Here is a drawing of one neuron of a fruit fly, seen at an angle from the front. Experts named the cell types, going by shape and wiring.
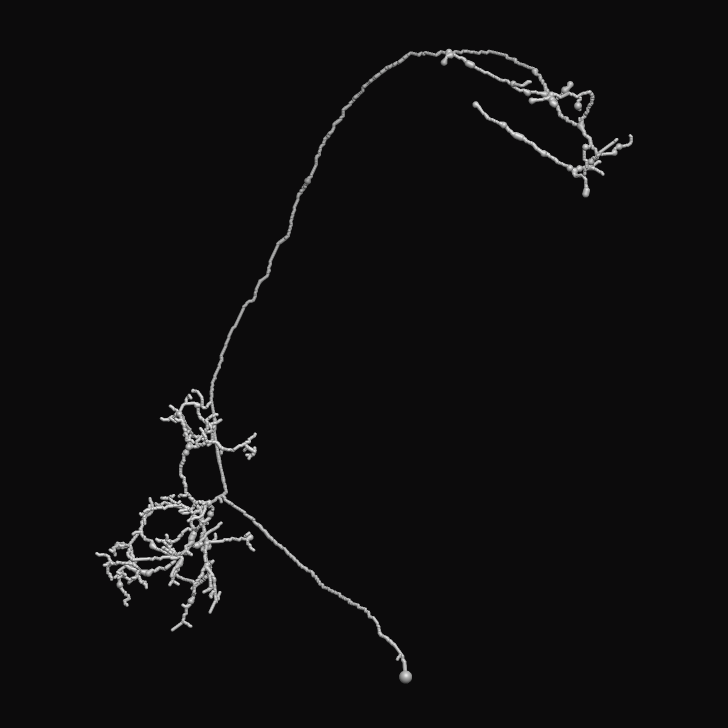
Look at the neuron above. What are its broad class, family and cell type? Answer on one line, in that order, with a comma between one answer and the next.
central-brain intrinsic neuron, hemilineage ALlv1, M_lvPNm40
